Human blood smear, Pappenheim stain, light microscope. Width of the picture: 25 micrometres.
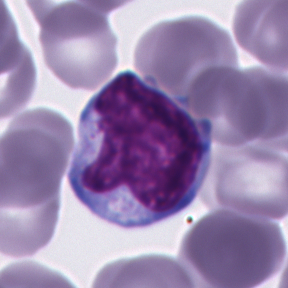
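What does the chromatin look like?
Coarsely clumped, I'd say, dark purple with paler streaks running through it.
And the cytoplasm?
Pale greyish blue, and I can't find any coarse coloured granules in it.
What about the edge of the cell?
Small pale blue blebs stand out from the upper right.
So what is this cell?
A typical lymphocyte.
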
